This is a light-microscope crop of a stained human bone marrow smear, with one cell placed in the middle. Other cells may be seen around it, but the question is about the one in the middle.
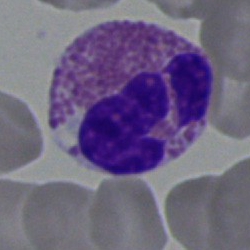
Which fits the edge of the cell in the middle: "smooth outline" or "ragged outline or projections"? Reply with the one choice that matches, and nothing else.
Smooth outline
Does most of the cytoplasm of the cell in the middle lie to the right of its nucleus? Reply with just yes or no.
No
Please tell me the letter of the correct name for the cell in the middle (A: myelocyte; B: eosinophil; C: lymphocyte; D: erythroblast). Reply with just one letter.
B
